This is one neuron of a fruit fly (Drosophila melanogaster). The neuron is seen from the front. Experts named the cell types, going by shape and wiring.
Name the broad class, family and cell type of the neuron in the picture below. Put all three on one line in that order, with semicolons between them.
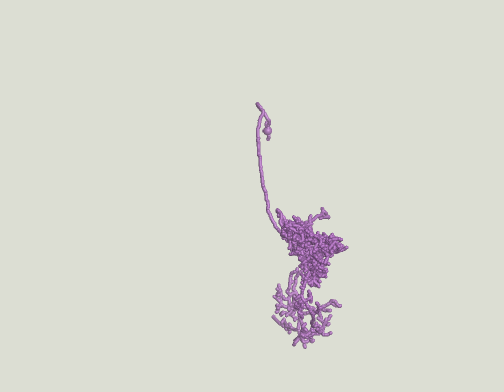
central-brain intrinsic neuron; hemilineage DM1_antero_ventral; VES048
